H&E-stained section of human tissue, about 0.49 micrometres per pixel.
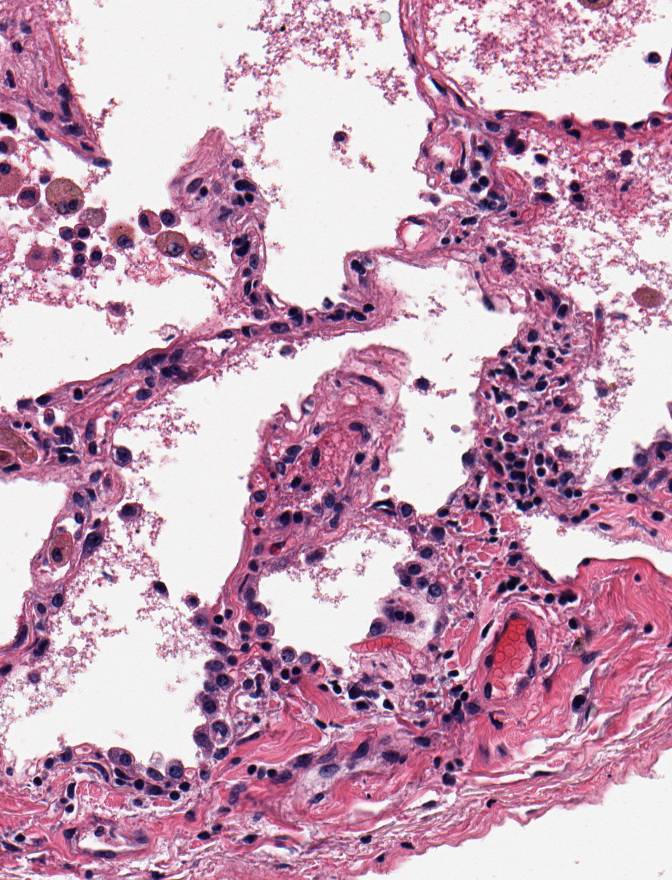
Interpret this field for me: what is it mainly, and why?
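It's alveolus you're looking at here, mainly. The big empty spaces parted by thin, branching walls settle it.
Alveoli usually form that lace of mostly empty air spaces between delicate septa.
Look at the walls too: flattened cells with small dark nuclei line them.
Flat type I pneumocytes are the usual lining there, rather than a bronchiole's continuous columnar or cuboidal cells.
At the upper left, large rounded cells with brown granular cytoplasm lie free in the spaces.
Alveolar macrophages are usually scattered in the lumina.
Some spaces near the top hold loose, finely granular pale pink material.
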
